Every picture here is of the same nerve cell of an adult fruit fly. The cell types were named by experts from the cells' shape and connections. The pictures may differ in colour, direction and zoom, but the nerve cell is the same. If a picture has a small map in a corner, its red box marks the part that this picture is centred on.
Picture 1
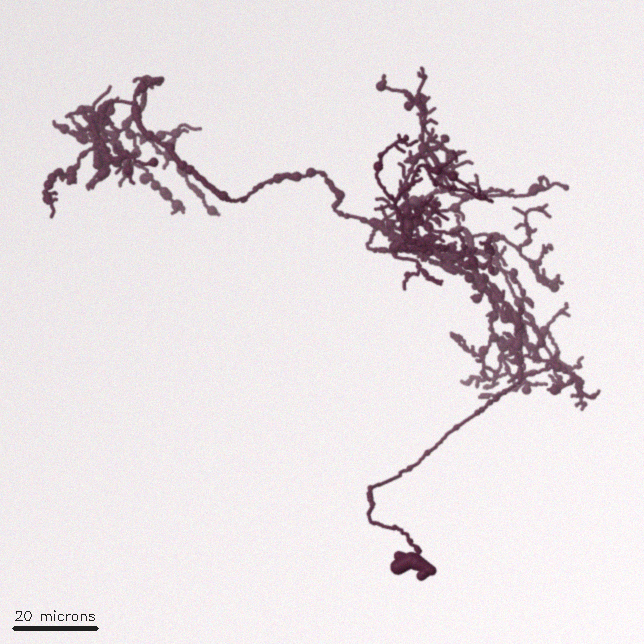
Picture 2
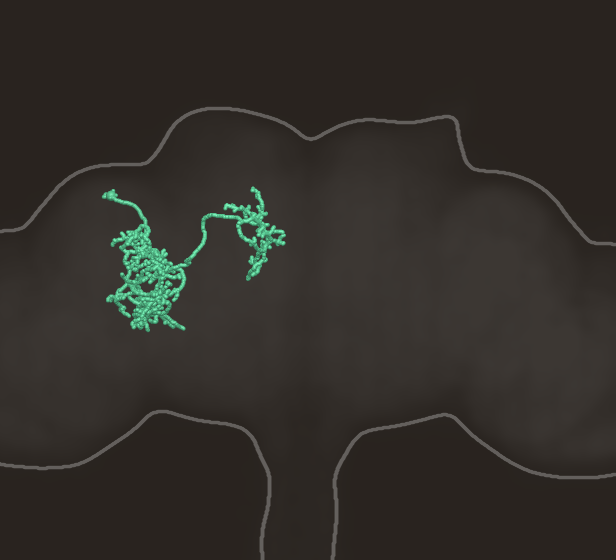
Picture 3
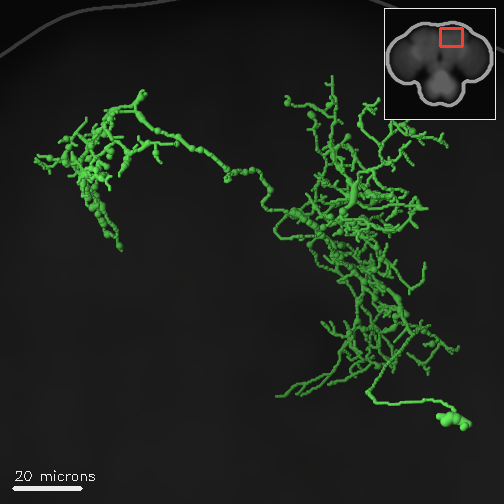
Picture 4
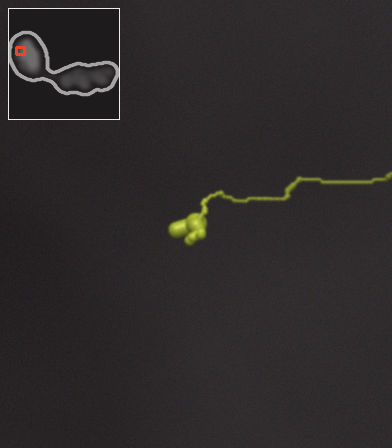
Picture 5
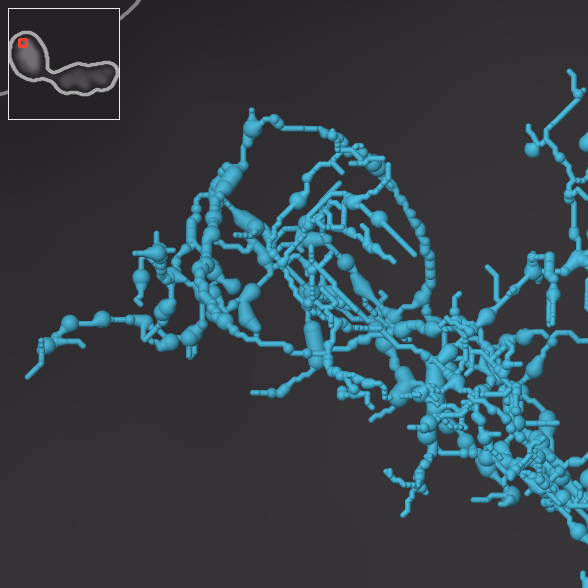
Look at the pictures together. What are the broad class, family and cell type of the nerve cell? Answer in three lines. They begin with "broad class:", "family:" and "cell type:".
broad class: central-brain intrinsic neuron
family: hemilineage AOTUv2
cell type: SMP038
